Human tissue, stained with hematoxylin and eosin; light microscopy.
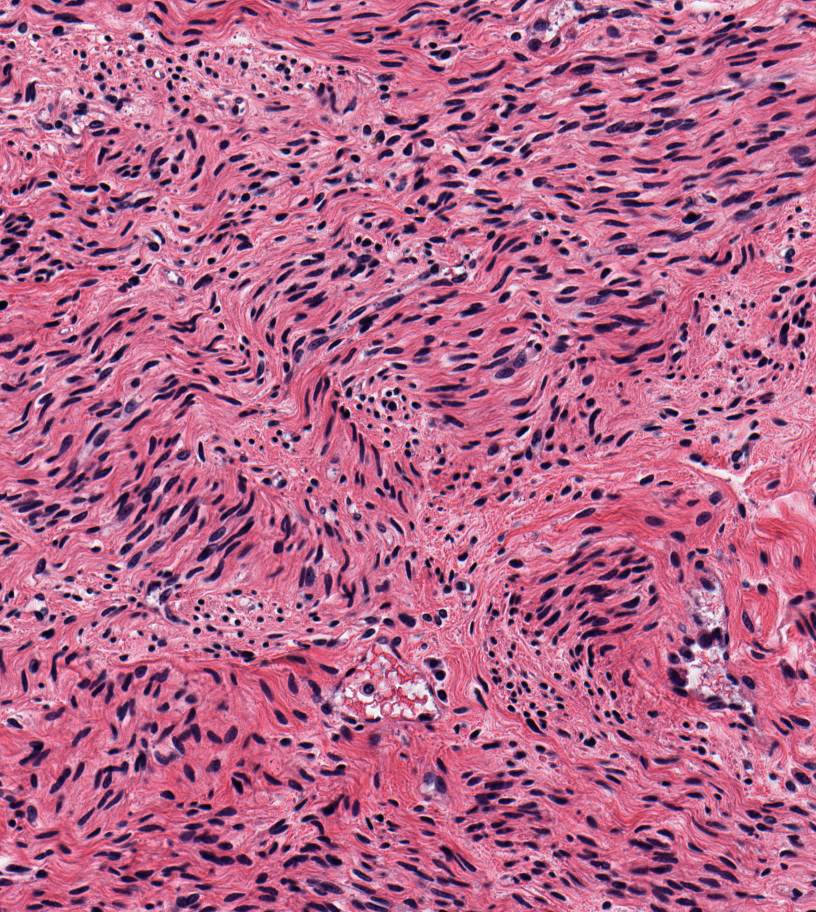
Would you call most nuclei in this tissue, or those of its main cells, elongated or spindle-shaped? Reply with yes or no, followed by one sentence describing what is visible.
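Yes. Most nuclei are elongated and dark-staining, and many are wavy or tapered at the ends.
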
